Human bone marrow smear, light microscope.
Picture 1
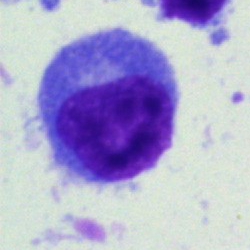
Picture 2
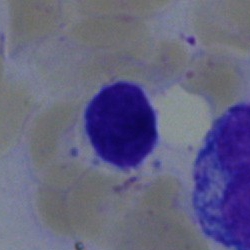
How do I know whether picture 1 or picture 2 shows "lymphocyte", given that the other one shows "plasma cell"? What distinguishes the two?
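Picture 1 holds the plasma cell and picture 2 the lymphocyte. Looking at picture 1 first, the outline is roughly round, and the cytoplasm takes a deep blue stain with no granules that I can make out. Its chromatin is coarse, gathered into darker clumped patches.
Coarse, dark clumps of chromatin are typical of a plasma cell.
In picture 2, by contrast, the chromatin is dense, dark purple and close to uniform across the nucleus, and I can't find a nucleolus anywhere in it.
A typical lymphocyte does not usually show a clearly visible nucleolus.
The cytoplasm there is scant, a very thin pale rim around the nucleus at most, and it holds neither granules nor vacuoles.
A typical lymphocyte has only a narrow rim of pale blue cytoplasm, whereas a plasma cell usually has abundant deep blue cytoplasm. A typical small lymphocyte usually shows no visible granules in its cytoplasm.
So the two part ways mainly in the cytoplasm, deep blue in picture 1 against a thin pale rim in picture 2, and in the chromatin, clumped in the first and nearly uniform in the second.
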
